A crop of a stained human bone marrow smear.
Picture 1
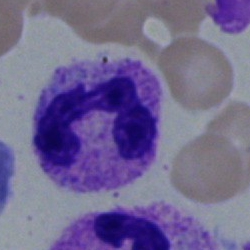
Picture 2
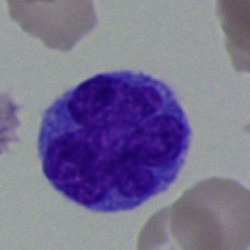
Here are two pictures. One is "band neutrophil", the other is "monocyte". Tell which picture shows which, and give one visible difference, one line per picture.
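In picture 1 we see a band neutrophil: The cytoplasm is abundant and pinkish-lilac.
In picture 2 we see a monocyte: The nucleus fills most of the cell.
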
